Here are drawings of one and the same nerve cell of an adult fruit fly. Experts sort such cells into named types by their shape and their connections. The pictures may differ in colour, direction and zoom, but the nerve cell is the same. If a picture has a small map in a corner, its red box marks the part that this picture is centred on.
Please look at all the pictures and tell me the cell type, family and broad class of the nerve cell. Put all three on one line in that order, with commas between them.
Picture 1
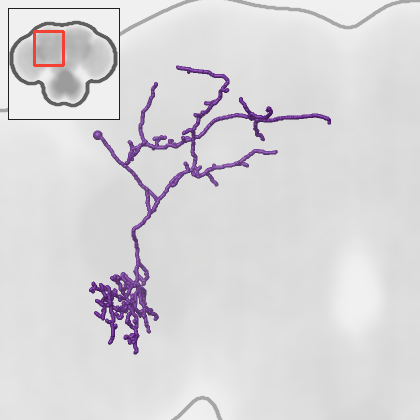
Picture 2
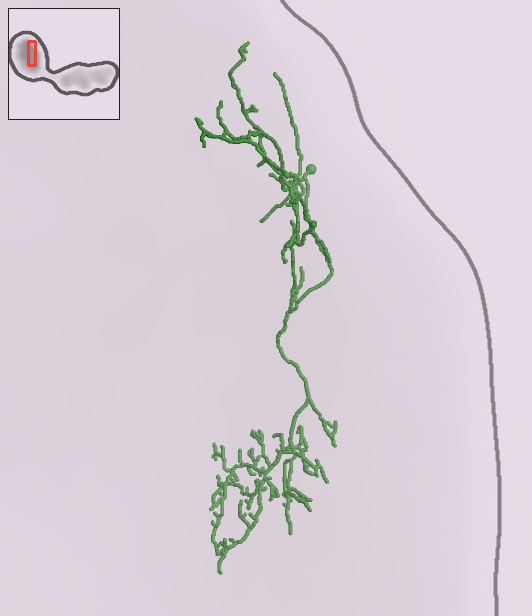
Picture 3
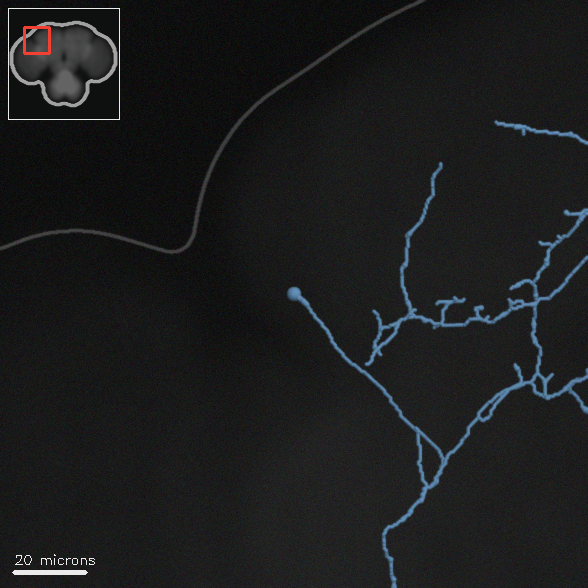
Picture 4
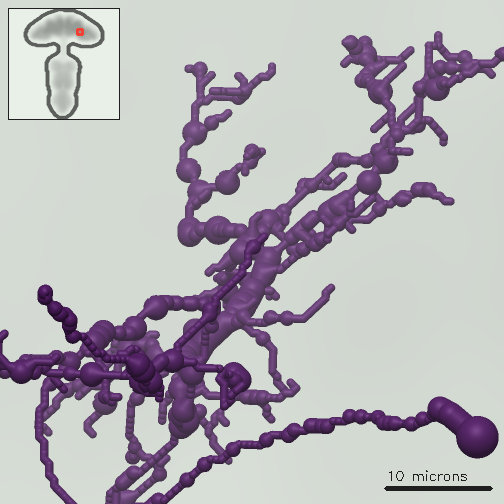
LoVP17, hemilineage VPNp&v1_posterior, visual projection neuron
